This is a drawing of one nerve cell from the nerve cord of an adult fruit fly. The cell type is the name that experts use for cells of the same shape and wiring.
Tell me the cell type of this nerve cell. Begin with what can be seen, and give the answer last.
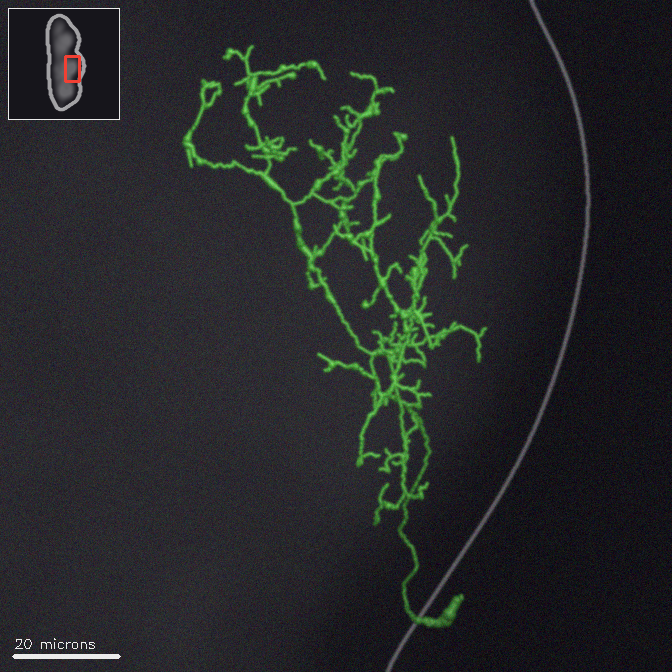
From top to bottom in the picture it spans about 110 microns. Dozens of branch ends can be seen. It is a nerve-cord intrinsic neuron. It is of cell type IN13B090.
